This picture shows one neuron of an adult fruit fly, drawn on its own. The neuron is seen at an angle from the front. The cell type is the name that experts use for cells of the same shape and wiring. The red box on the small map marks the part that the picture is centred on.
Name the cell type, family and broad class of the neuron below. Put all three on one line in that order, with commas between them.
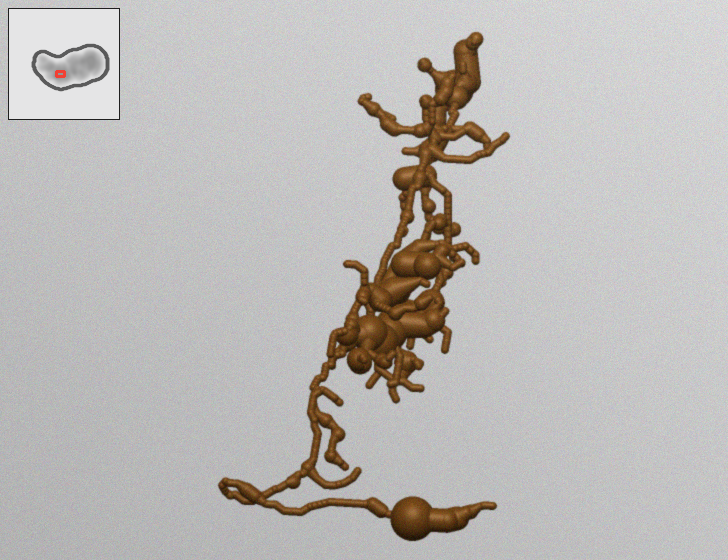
Mi4, Mi, optic-lobe intrinsic neuron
